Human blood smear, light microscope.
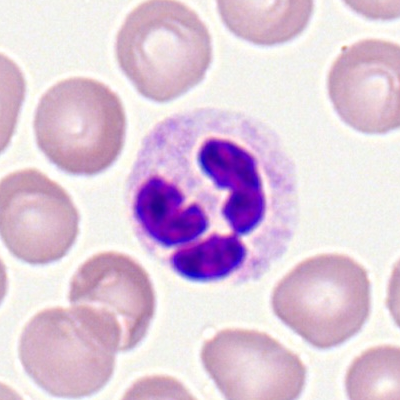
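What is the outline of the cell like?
Round and smooth.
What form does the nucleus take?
It is divided into three separate lobes.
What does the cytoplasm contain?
It is dusted with fine granules and holds no vacuoles.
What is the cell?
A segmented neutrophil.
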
